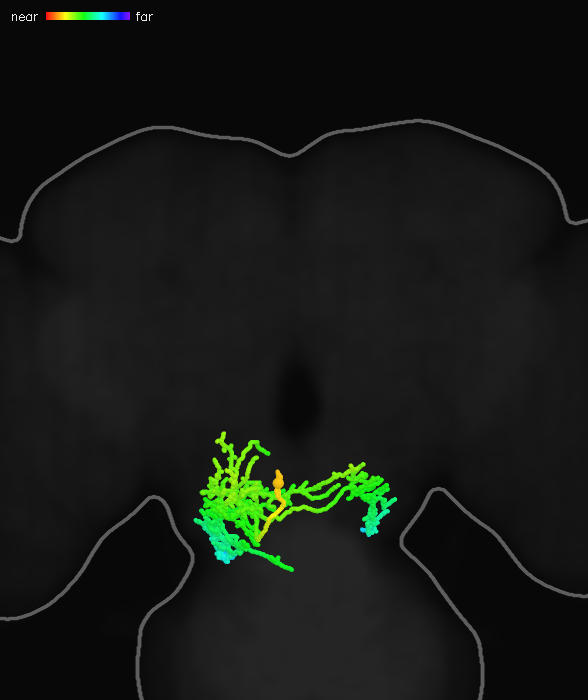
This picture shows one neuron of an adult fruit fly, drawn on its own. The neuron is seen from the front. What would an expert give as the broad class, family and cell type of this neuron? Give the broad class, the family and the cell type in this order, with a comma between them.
central-brain intrinsic neuron, hemilineage MD3, GNG201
